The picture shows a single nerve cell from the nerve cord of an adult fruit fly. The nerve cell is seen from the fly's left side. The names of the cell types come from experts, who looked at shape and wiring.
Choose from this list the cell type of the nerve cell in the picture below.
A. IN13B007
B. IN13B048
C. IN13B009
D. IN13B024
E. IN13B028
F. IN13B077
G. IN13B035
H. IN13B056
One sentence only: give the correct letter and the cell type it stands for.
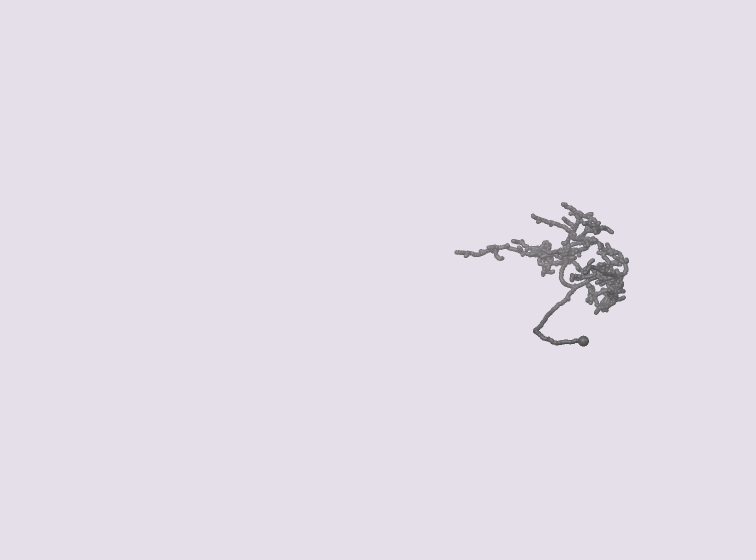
Option B states the cell type of the nerve cell, which is IN13B048.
